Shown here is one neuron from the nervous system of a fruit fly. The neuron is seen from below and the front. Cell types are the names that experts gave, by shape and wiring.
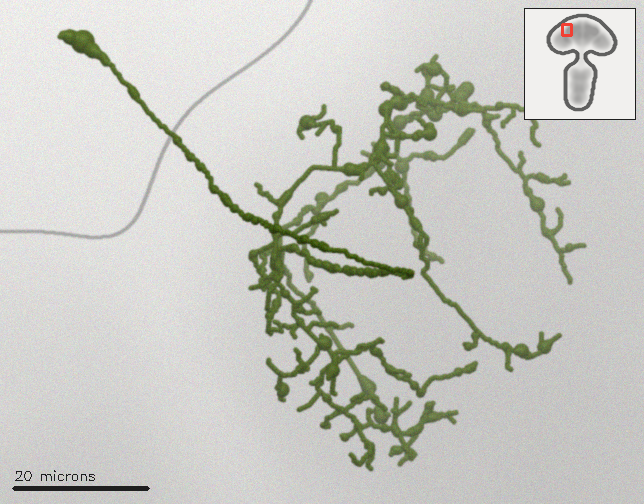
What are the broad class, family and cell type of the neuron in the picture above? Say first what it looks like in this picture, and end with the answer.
It lies in the brain. The cell body is at the upper left of the picture. By the scale bar it is about 80 microns wide in this view. It is a central-brain intrinsic neuron. Its family is hemilineage LHl4_dorsal. It is of cell type CB2770.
